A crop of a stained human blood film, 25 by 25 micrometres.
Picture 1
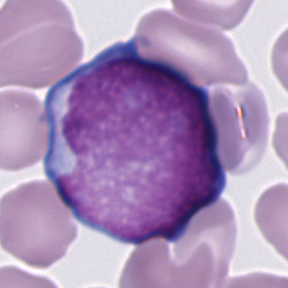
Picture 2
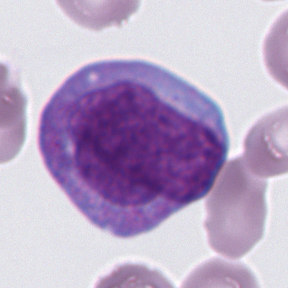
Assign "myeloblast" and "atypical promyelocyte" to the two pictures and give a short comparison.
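Picture 1 shows a myeloblast; picture 2 shows an atypical promyelocyte. Point one, granules: the myeloblast's cytoplasm shows none, while the atypical promyelocyte's holds a fine dusting of small purplish granules.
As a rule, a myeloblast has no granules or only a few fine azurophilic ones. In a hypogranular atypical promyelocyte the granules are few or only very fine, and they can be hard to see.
Point two, nucleus: in both cells it fills most of the cell, and in the atypical promyelocyte it is also large and irregular in shape.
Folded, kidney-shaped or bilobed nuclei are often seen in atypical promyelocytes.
Point three, cytoplasm: the myeloblast has a narrow rim stained deep blue, darkest along the cell edge, with a pale, lightly stained zone on the left between nucleus and edge; the atypical promyelocyte has a small clear vacuole near the top. Point four, outline and size: the atypical promyelocyte is rounded but slightly angular, with a smooth edge, and about 16 micrometres across.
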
